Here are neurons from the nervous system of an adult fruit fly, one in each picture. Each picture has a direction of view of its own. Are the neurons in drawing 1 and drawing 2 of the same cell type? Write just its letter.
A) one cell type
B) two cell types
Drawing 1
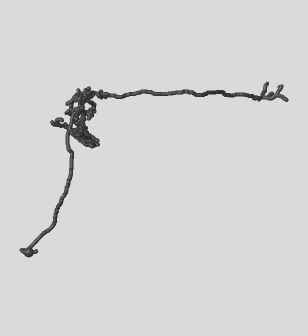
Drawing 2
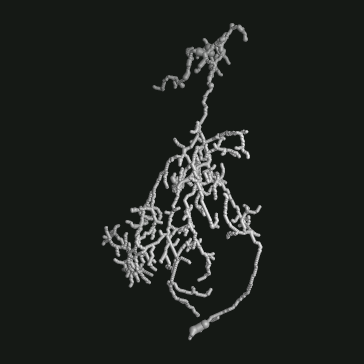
B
